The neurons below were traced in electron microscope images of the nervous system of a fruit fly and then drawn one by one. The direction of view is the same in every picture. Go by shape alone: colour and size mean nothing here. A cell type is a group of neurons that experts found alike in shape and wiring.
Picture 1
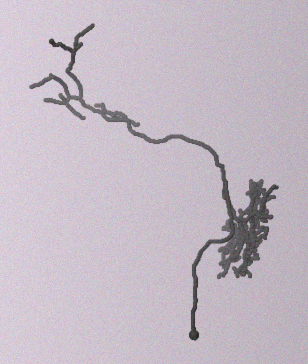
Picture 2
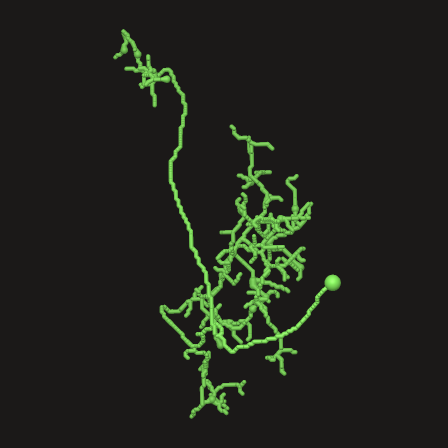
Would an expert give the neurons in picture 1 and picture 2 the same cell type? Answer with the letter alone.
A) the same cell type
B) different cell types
B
